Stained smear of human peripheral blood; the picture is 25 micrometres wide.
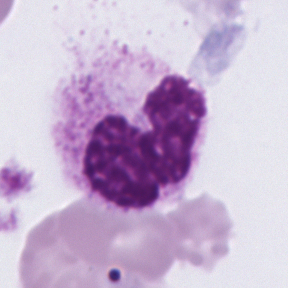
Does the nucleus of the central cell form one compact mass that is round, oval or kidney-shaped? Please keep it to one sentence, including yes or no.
No, into separate lobes the nucleus of the cell is divided.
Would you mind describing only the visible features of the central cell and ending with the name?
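The chromatin is dark purple and coarsely clumped, with paler gaps between the clumps. Most of the cytoplasm lies to the upper left of the nucleus. Purple granules are scattered through it, and the cytoplasm between them is pale and nearly colourless. The cell is a segmented neutrophil.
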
